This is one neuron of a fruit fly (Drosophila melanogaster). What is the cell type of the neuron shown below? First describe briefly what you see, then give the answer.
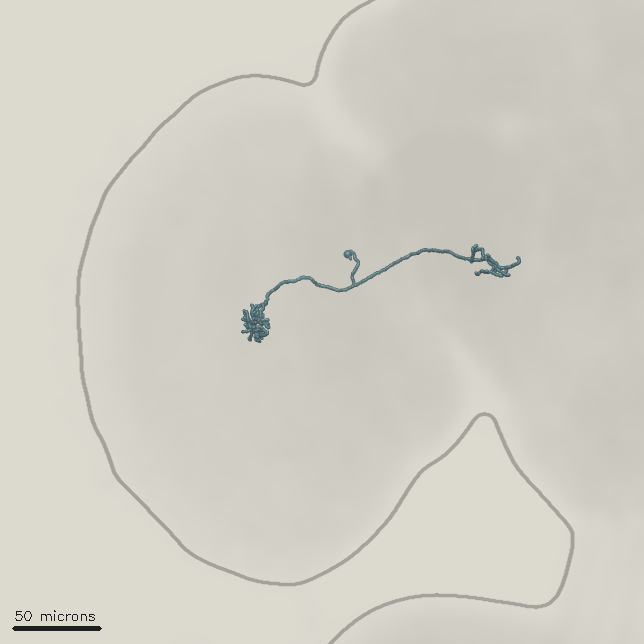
Its cell body lies in the middle of the picture. By the scale bar it is about 160 microns wide in this view. It is a visual projection neuron. Its cell type is LPC1.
